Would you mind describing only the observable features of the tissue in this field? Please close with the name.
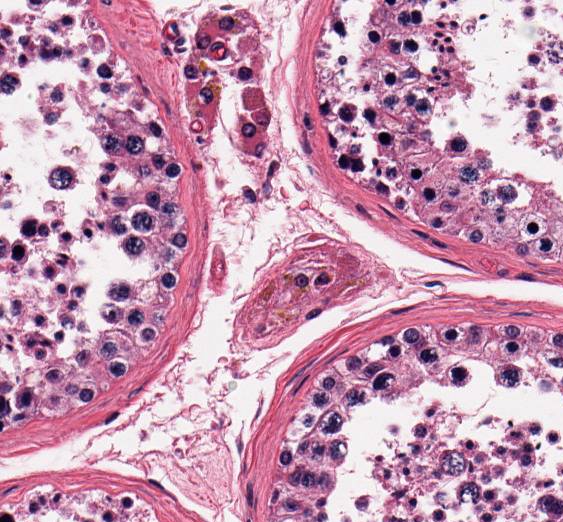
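Along the layered collagen of the tubule walls I see flattened, dark, spindle-shaped nuclei. In the interstitium at the top centre and the centre of the field there are small clusters of Leydig cells with abundant pink cytoplasm and round nuclei. Within those clusters lie golden-brown pigment granules. The interstitium between tubules looks loose, pale and finely fibrillar, with scattered spindle nuclei. This is testis.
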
